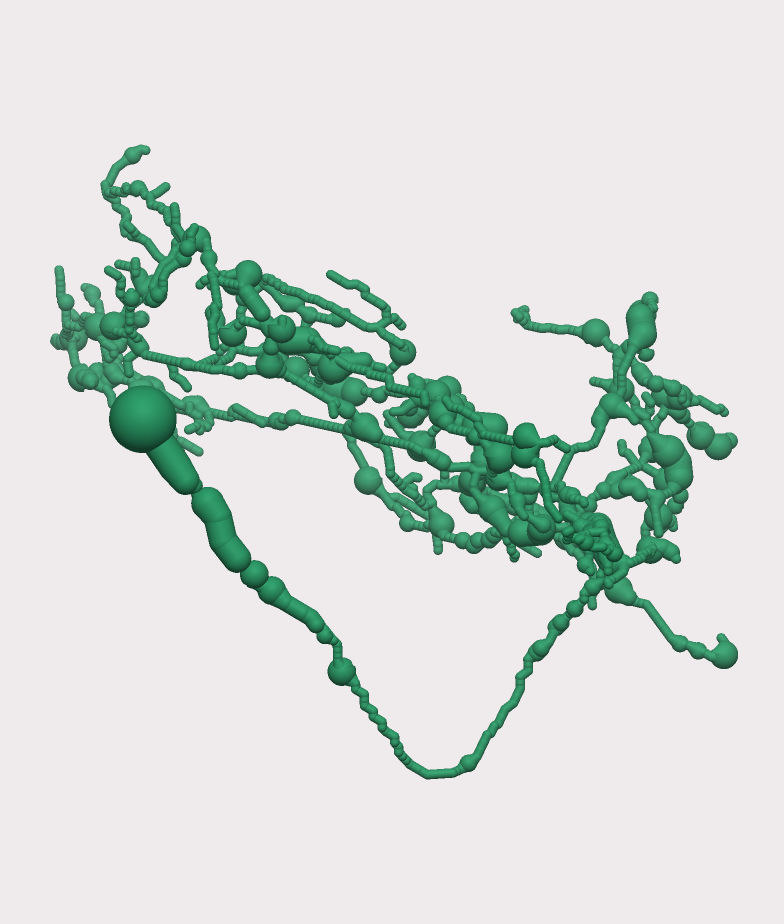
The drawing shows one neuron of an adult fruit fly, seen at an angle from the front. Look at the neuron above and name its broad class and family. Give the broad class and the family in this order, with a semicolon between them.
central-brain intrinsic neuron; hemilineage TRdm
